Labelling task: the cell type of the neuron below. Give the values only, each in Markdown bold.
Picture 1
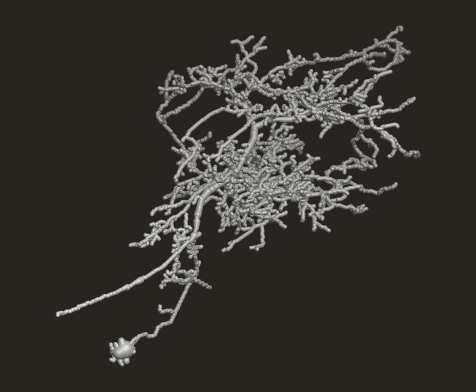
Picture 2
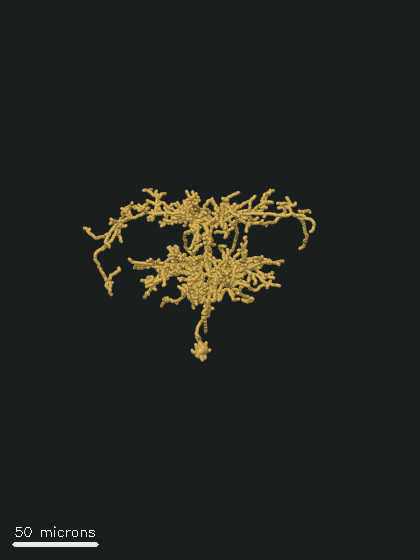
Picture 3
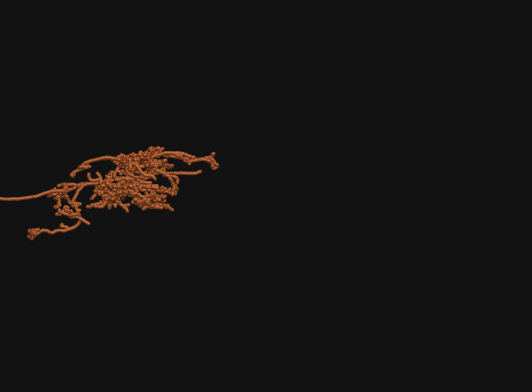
**AN10B005**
